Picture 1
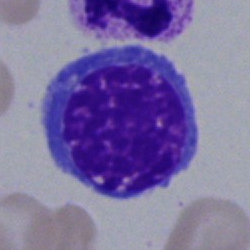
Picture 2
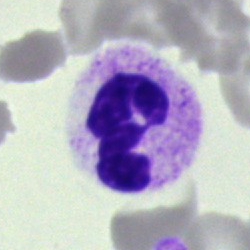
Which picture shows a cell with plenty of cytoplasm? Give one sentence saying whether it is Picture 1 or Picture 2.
It is the cell in picture 2 that has plenty of cytoplasm.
